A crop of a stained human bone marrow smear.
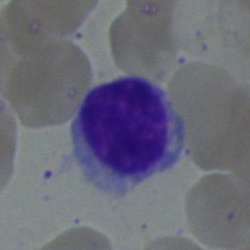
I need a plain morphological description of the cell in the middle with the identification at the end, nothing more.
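Start with the chromatin: it is dark purple and condensed, with only faint lighter streaks running through it. Around it, the cytoplasm makes just a scant rim, and that rim is widest at the lower left of the cell. You will find no granules in the cytoplasm. Now follow the lower edge, where the cell outline turns uneven. This cell is a lymphocyte.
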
